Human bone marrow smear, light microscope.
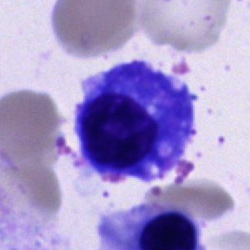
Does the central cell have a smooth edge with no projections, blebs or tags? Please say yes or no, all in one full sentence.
No, the border of this cell is rough instead of smooth.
